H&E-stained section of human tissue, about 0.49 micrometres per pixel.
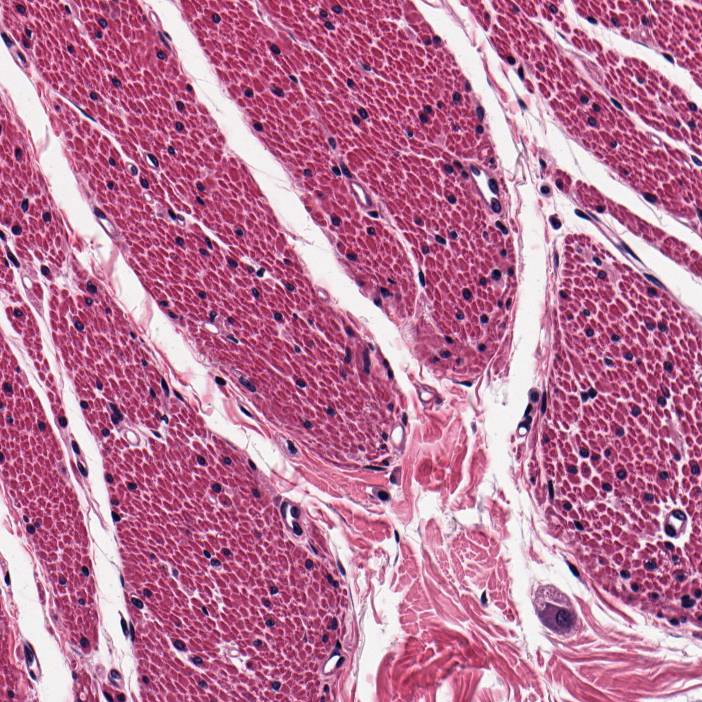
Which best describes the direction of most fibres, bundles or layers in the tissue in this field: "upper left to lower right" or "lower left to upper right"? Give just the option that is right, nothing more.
Upper left to lower right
